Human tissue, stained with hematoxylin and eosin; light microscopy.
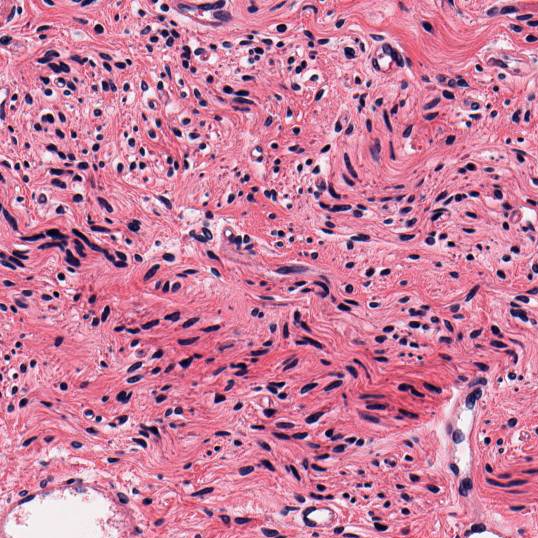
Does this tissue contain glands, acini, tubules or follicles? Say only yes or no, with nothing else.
No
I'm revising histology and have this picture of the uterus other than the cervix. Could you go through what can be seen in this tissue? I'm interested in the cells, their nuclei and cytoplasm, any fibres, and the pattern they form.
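Scattered spindle and oval cells in pink fibrous stroma fill the field, unorganised into units. Nuclei are dark blue, mostly elongated or oval; spindle forms taper at both ends. Scant cytoplasm merges with stroma, obscuring cell borders. Wavy collagen fibres run in varied, not parallel, directions.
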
